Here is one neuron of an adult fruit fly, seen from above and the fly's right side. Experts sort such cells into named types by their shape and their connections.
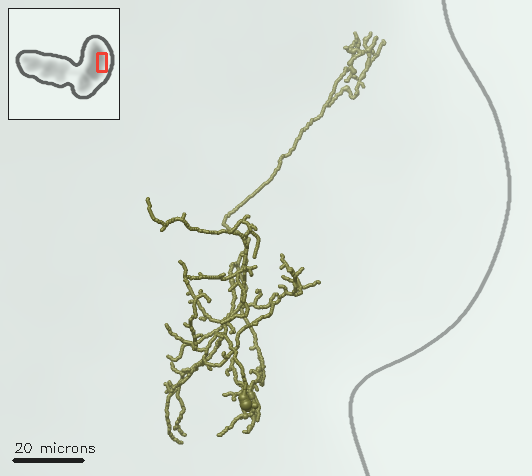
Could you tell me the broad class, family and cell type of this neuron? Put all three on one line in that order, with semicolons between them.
central-brain intrinsic neuron; class DAN; PAM13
